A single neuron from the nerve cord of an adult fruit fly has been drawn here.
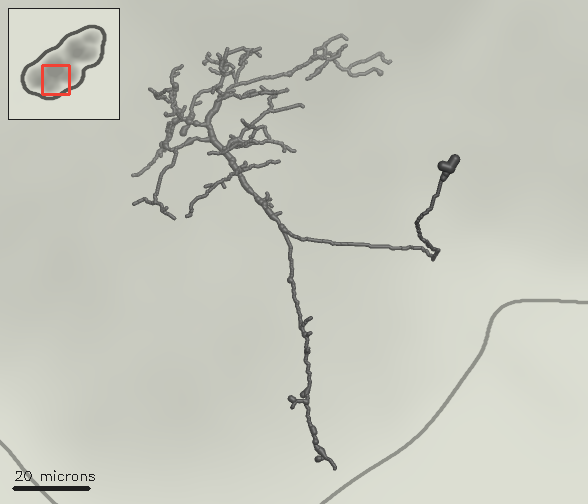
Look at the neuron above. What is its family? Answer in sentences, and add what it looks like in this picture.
Its family is hemilineage 21A. Its broad class is nerve-cord intrinsic neuron. From top to bottom in the picture it spans about 120 microns. The picture shows dozens of branch ends.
